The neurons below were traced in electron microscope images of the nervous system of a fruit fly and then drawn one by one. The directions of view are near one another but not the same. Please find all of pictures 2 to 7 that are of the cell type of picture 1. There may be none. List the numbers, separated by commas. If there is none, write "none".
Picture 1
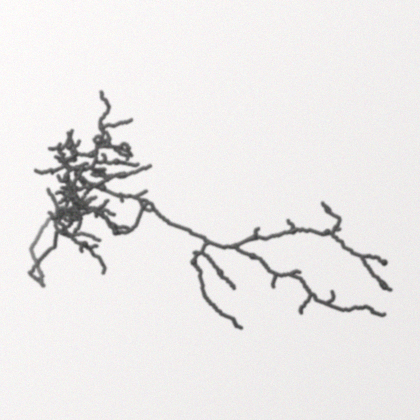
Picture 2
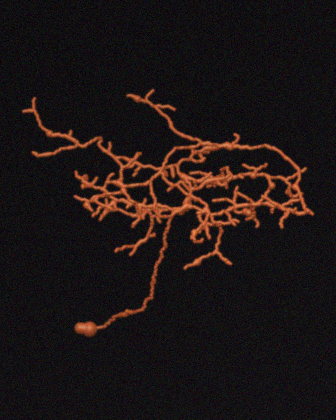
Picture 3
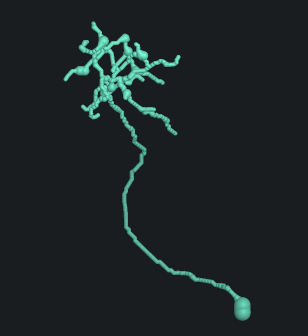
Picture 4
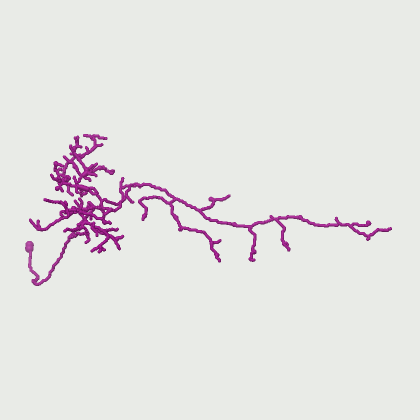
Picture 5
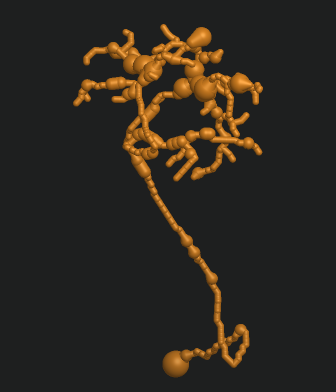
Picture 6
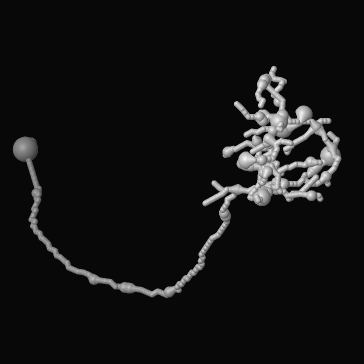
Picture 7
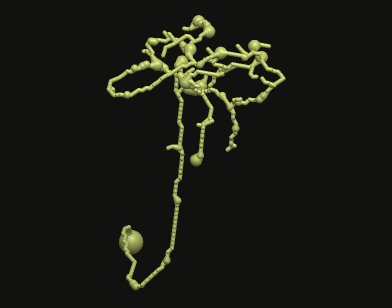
2, 4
